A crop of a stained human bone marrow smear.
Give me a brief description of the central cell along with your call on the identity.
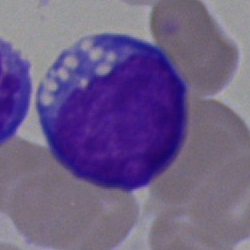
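The outline of this cell is round and smooth. Its nucleus lies off-centre, toward the lower right. The cytoplasm stains deep blue. Several small, round, clear vacuoles sit in the cytoplasm along the upper-left edge. The cell is a blast.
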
